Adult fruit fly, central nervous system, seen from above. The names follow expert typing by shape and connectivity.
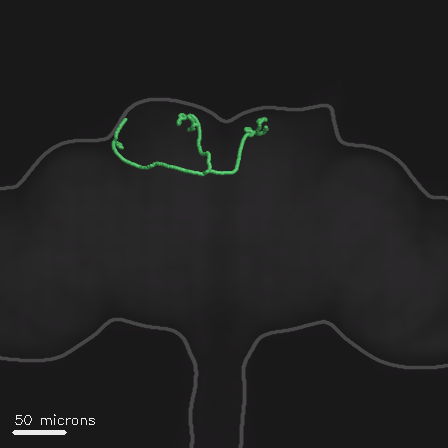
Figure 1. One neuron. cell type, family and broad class: ORN_VA2; class olfactory; sensory neuron entering the brain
